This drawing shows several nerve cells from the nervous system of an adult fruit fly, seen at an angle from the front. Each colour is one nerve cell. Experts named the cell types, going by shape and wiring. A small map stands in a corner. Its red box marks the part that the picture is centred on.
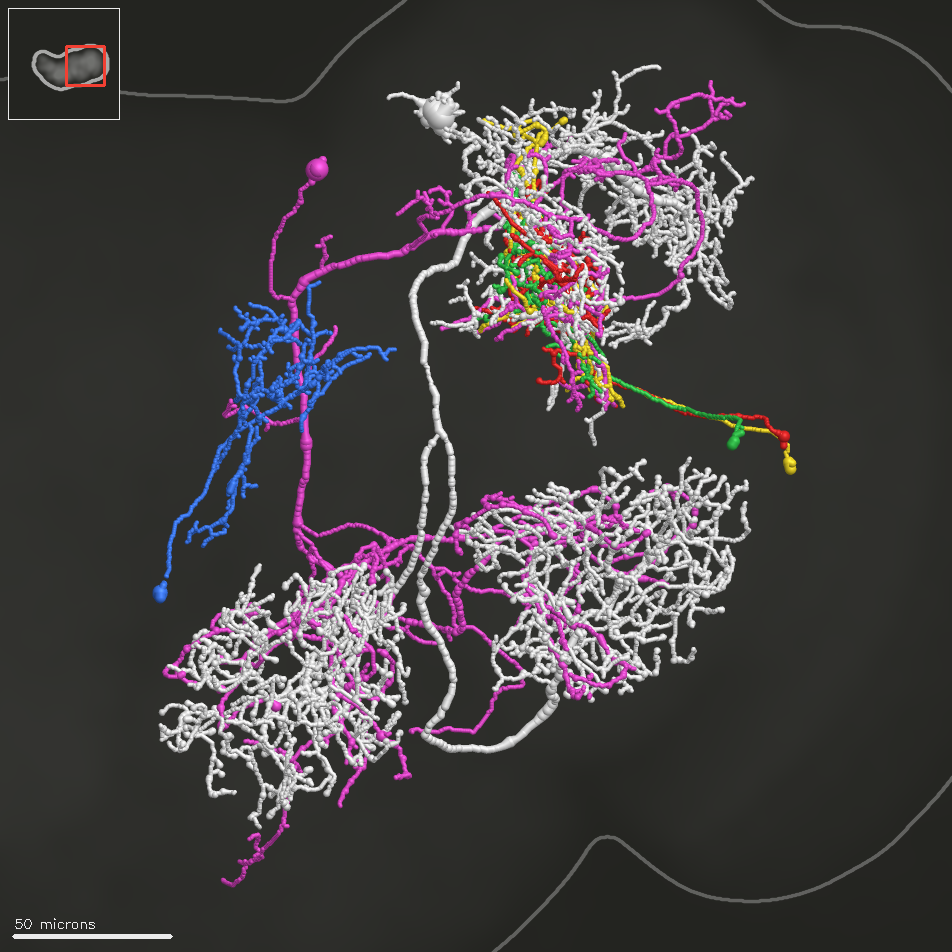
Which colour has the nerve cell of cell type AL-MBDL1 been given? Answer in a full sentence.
The colour is white.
